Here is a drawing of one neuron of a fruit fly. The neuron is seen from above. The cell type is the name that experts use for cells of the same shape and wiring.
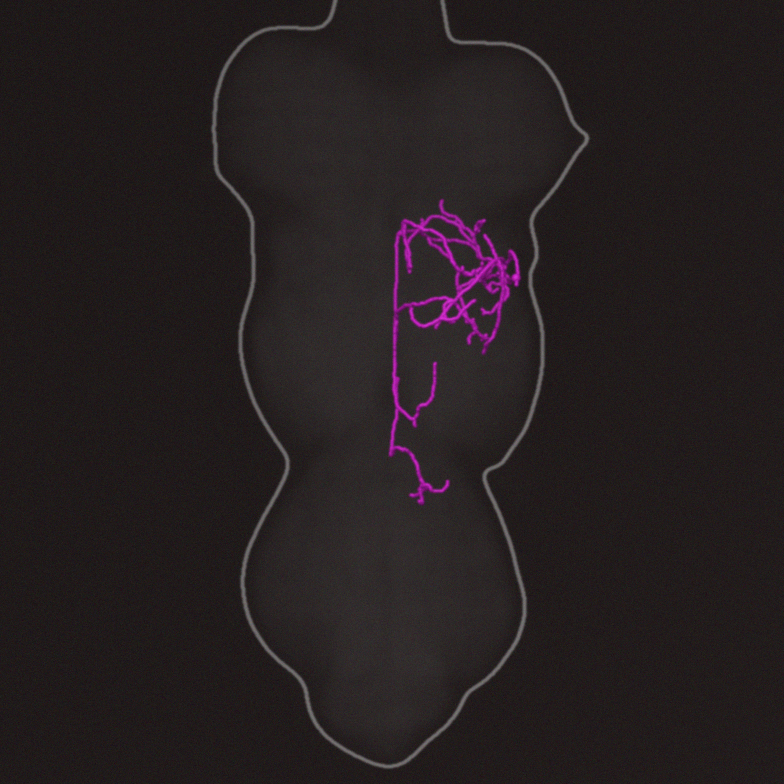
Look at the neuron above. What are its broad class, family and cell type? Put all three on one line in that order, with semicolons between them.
nerve-cord intrinsic neuron; hemilineage 17A; IN17A114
